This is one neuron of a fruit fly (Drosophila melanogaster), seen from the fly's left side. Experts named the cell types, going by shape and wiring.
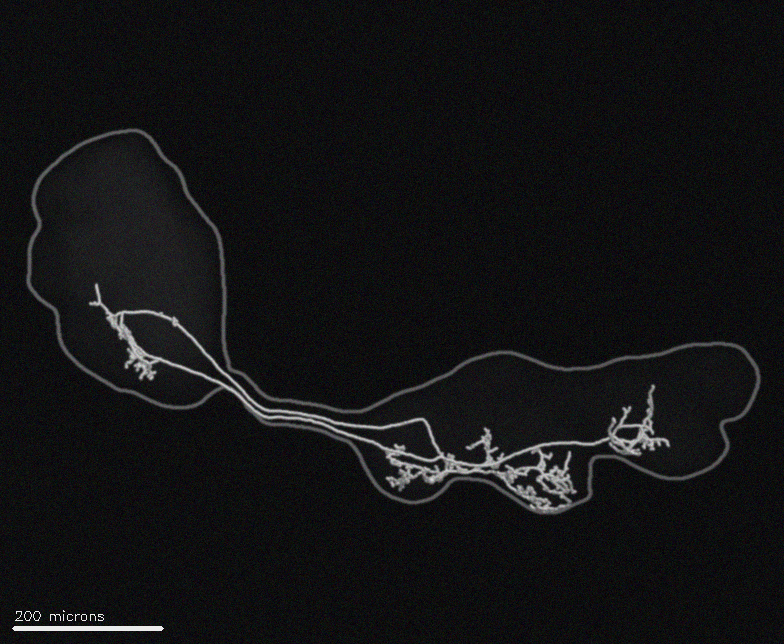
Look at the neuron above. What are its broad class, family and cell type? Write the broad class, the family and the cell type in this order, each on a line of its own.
ascending neuron
hemilineage 05B
AN05B105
